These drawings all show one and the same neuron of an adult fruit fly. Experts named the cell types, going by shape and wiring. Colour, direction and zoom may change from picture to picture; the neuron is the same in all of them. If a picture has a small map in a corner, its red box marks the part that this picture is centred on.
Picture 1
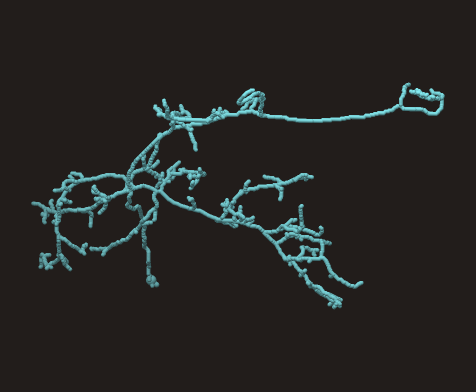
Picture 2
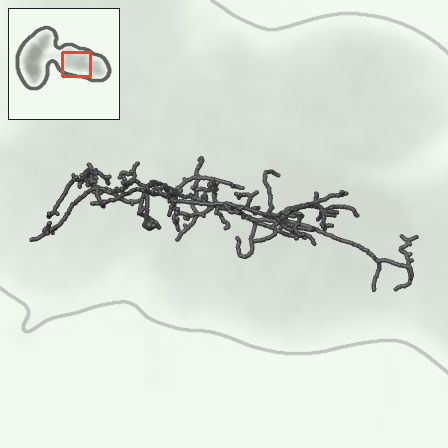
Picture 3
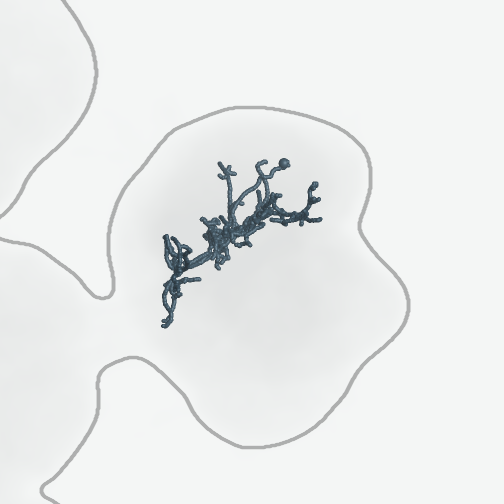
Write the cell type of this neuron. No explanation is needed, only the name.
IN12A036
